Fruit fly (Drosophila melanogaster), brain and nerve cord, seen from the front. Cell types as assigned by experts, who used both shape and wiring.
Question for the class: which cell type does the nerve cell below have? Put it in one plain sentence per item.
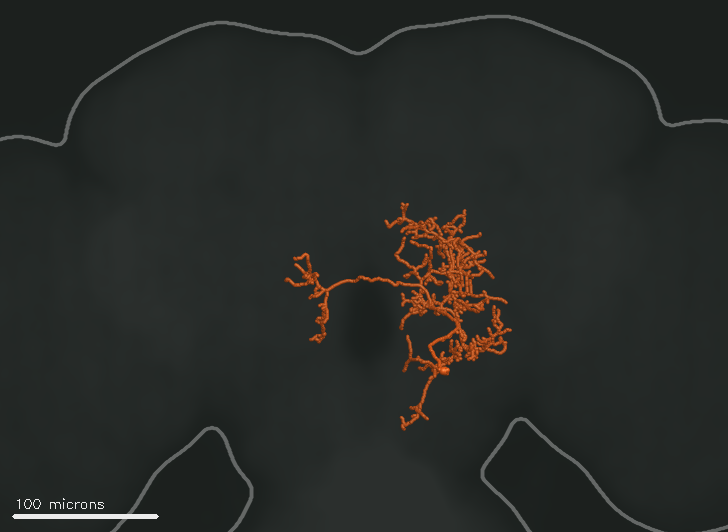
The cell type is PS091.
